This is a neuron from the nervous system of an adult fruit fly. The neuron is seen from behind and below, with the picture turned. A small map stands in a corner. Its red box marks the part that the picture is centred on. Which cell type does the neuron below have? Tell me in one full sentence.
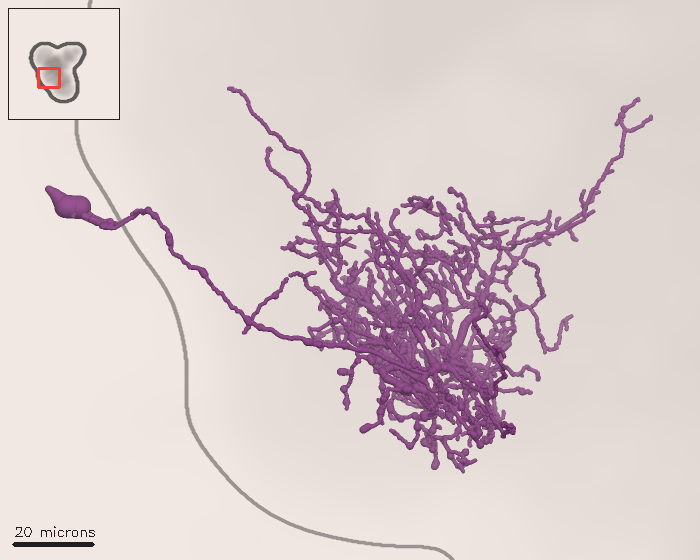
The single neuron here is of type GNG147.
